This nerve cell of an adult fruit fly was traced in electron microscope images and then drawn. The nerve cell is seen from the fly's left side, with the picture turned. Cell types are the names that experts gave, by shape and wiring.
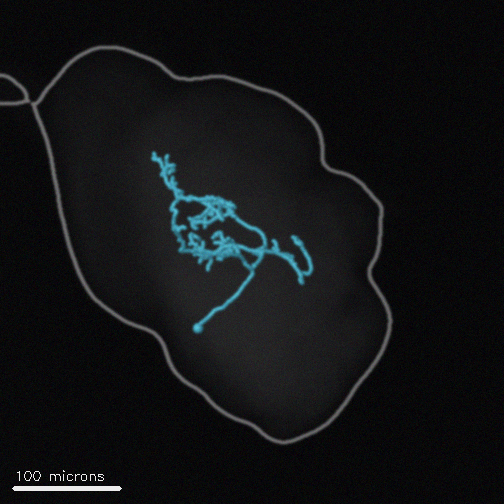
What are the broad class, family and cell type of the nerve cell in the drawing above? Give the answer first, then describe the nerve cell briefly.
This is a central-brain intrinsic neuron. The family is hemilineage DM6_central1. Its cell type is CB4105. From top to bottom in the picture it spans about 170 microns. As drawn here it is about as wide as it is tall.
